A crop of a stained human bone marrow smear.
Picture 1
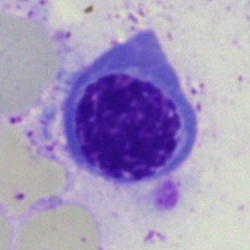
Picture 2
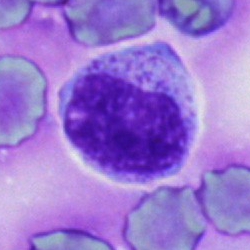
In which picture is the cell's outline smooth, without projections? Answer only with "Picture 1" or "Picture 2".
Picture 2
